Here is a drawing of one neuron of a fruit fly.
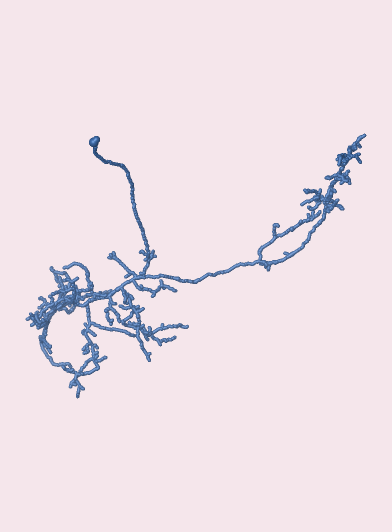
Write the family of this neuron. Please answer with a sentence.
The family is hemilineage FLAa1.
